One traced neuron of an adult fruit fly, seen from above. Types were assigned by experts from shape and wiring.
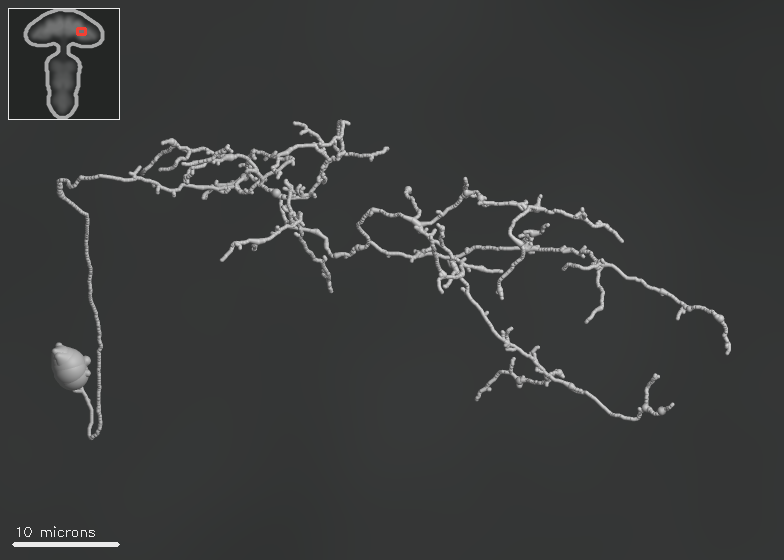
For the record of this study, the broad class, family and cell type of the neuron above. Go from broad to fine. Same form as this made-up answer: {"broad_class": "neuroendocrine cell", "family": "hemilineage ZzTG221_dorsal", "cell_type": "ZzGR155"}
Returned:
{"broad_class": "optic-lobe intrinsic neuron", "family": "Li", "cell_type": "Li27"}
